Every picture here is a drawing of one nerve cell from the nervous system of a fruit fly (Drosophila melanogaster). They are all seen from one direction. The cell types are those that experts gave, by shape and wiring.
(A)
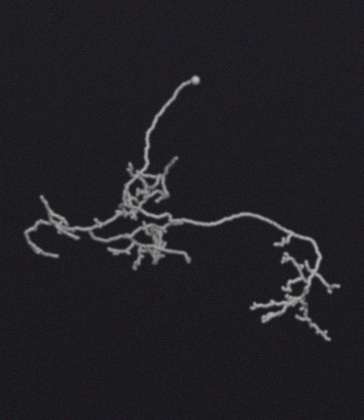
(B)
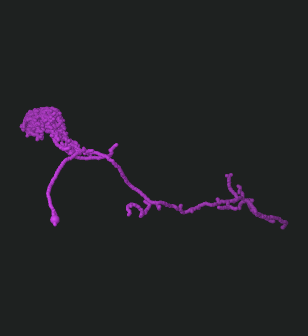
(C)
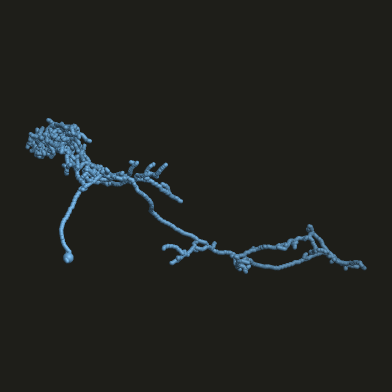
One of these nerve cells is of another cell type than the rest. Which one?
Picture A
